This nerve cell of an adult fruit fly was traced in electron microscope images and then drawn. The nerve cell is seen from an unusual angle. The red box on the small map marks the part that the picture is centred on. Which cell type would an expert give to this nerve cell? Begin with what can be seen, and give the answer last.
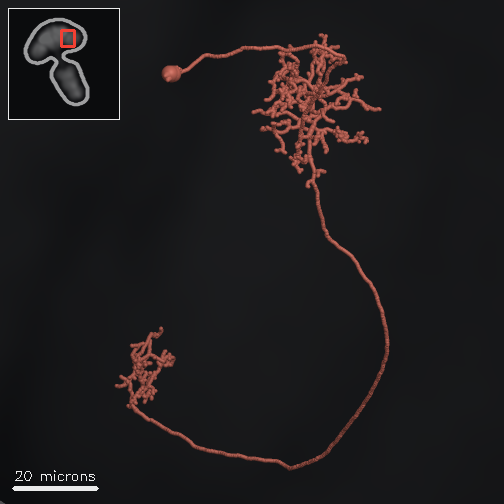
It is in the brain and does not reach the nerve cord. From top to bottom in the picture it spans about 110 microns. The picture shows dozens of branch ends. This is an optic-lobe intrinsic neuron. Its cell type is Tm38.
